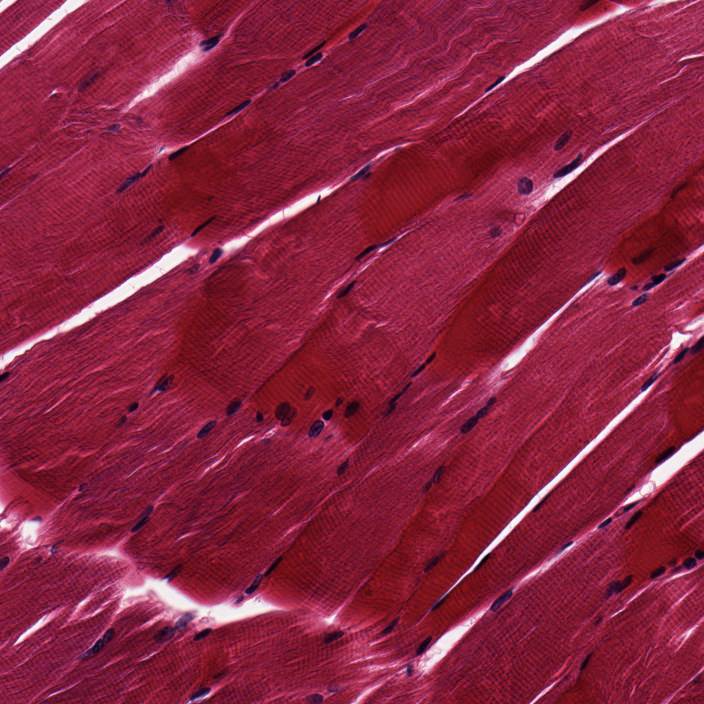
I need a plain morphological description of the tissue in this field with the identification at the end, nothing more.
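Along the muscle fibres I can make out fine transverse cross-striations. Their nuclei sit at the fibre edges, not the centres, and most are dark, elongated ovals following the long axis. The cytoplasm is strongly eosinophilic, a deep pink-red. So this is skeletal muscle.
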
